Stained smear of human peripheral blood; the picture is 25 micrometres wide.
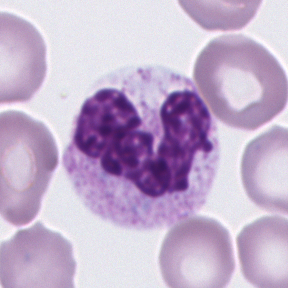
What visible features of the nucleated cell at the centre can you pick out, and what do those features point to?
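This one's roughly round with a smooth edge, about 14 micrometres across. Its chain of lobes bends into a U shape that opens towards the top of the cell. The chromatin is dark purple and coarsely clumped, while the cytoplasm is a pale pinkish-lilac rather than blue. It's a segmented neutrophil.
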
